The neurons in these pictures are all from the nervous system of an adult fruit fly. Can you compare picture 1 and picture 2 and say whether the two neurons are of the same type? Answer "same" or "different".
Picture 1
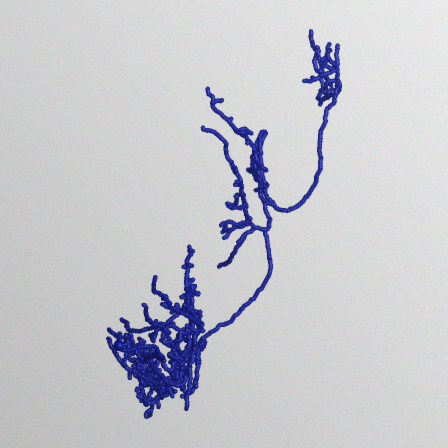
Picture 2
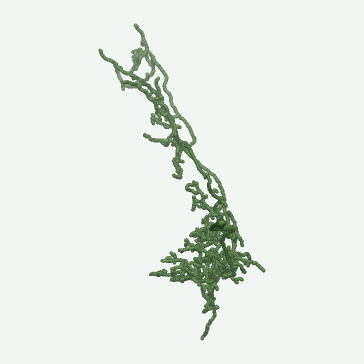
same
